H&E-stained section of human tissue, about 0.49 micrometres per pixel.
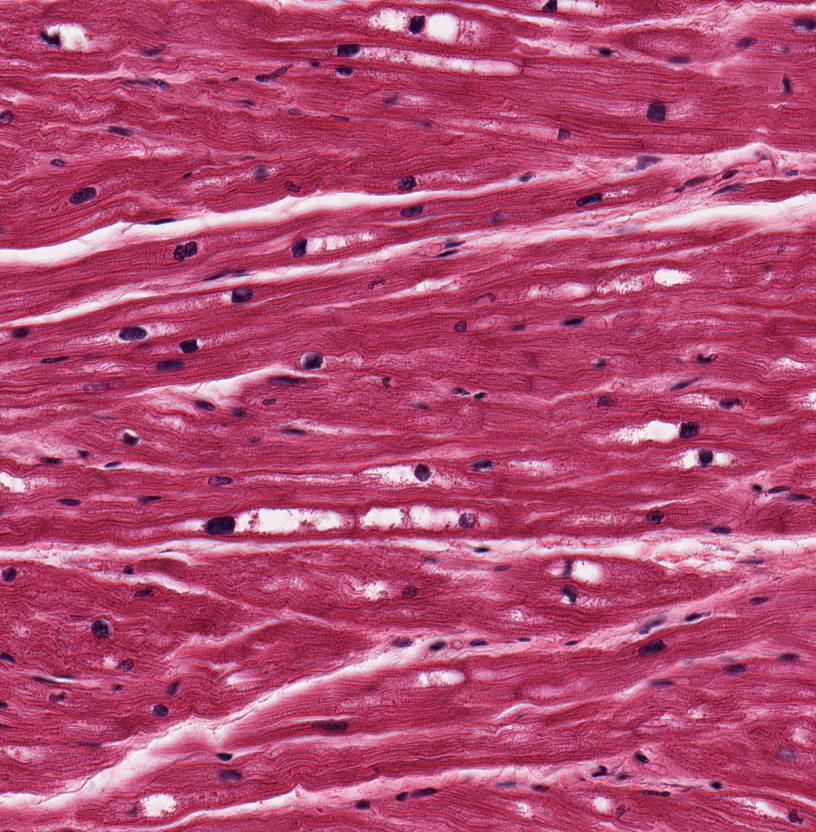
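Atrial appendage of the heart, haematoxylin and eosin. Muscle fibres branch and join their neighbours; oval nuclei lie centrally. The deeply eosinophilic pink-red cytoplasm shows fine lines along the fibre length. Small, dark, elongated interstitial cell nuclei occupy the narrow spaces between fibres.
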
